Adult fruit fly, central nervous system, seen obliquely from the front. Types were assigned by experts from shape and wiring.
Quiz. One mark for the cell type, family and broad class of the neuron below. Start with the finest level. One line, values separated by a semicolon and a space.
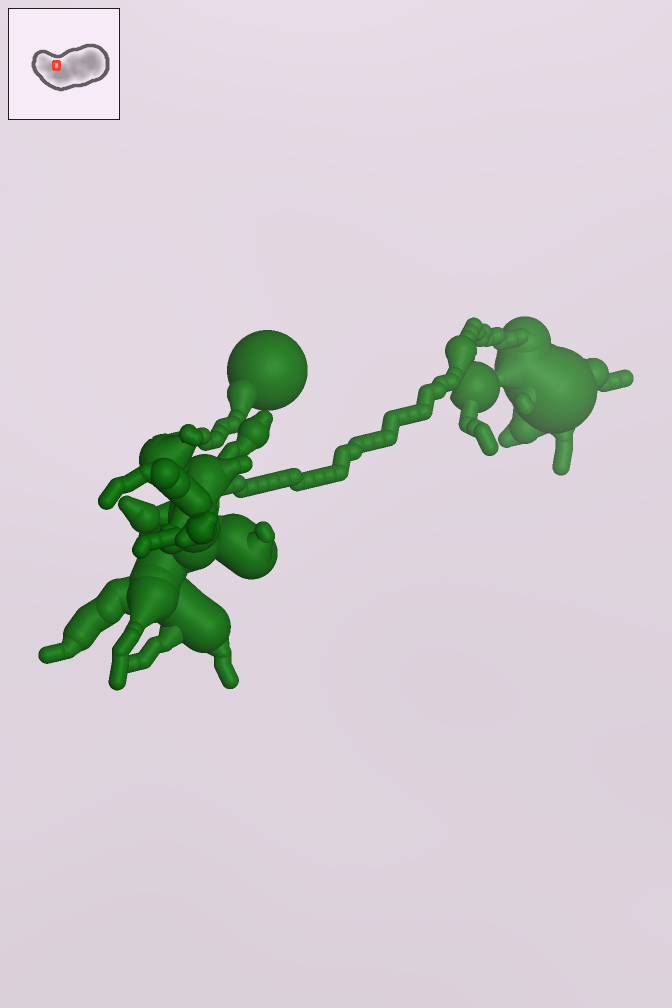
Mi9; Mi; optic-lobe intrinsic neuron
